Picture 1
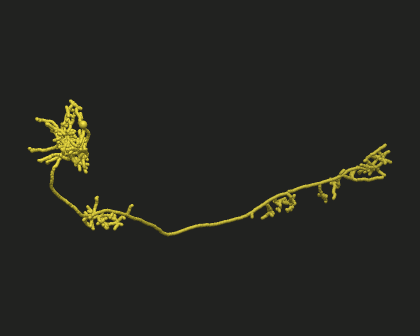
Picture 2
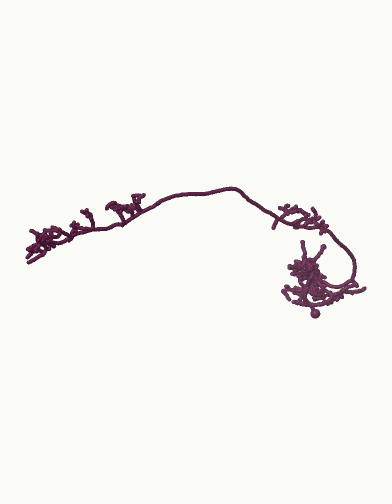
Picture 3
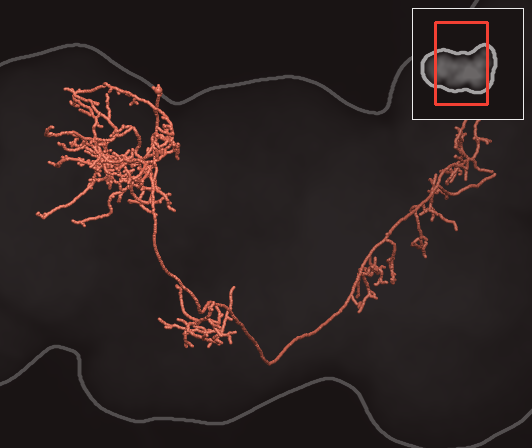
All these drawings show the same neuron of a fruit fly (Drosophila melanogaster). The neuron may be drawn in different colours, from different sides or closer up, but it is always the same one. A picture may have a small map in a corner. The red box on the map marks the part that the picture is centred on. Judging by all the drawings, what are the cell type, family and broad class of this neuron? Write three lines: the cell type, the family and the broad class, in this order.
DNpe043
hemilineage SMPpm1
descending neuron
